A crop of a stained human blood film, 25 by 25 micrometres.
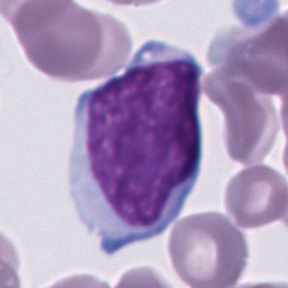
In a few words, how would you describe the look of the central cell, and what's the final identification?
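Looking first at the nucleus, I can't make out any distinct nucleoli. The cytoplasm is widest on the left side of the nucleus. Its blue is deeper along the cell edge than near the nucleus. I see no granules in it. This cell is a myeloblast.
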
